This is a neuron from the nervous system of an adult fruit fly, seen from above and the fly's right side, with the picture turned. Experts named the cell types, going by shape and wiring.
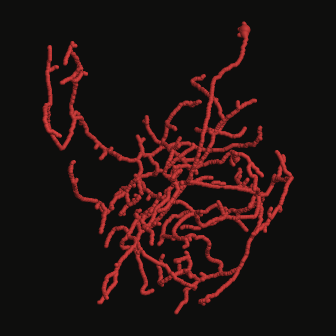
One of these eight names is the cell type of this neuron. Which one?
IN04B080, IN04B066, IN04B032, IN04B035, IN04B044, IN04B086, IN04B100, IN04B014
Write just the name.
IN04B032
